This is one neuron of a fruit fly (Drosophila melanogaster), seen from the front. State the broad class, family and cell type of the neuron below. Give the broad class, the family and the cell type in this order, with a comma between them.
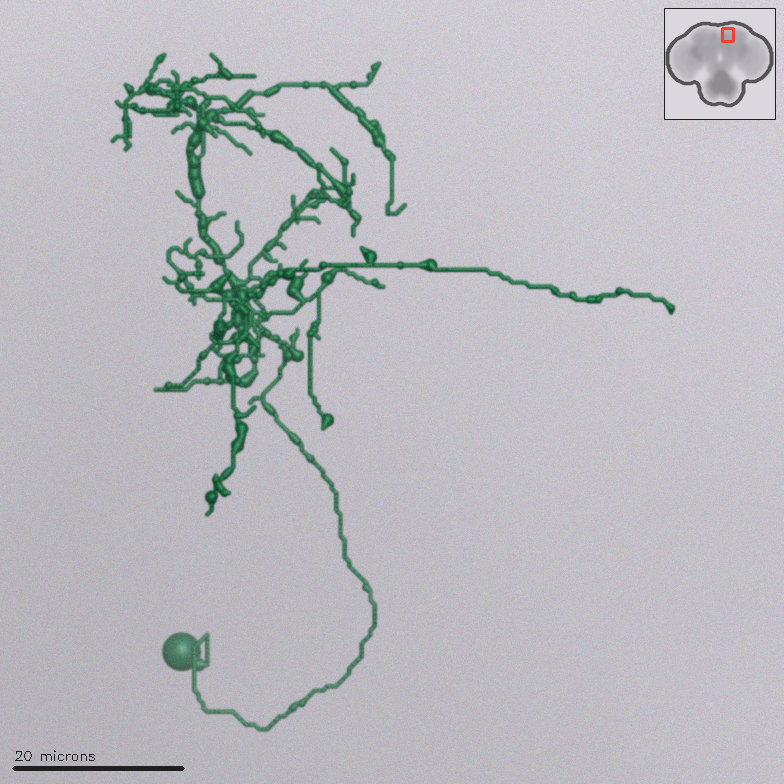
central-brain intrinsic neuron, hemilineage DM4_dorsal, SMP408_c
